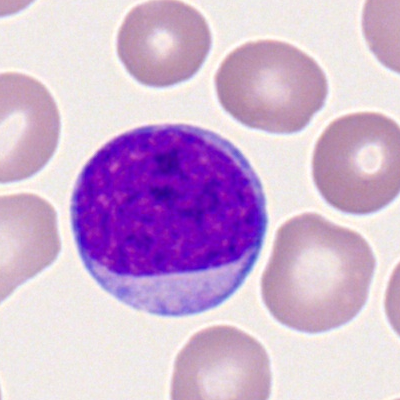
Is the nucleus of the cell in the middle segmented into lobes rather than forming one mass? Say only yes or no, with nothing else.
No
